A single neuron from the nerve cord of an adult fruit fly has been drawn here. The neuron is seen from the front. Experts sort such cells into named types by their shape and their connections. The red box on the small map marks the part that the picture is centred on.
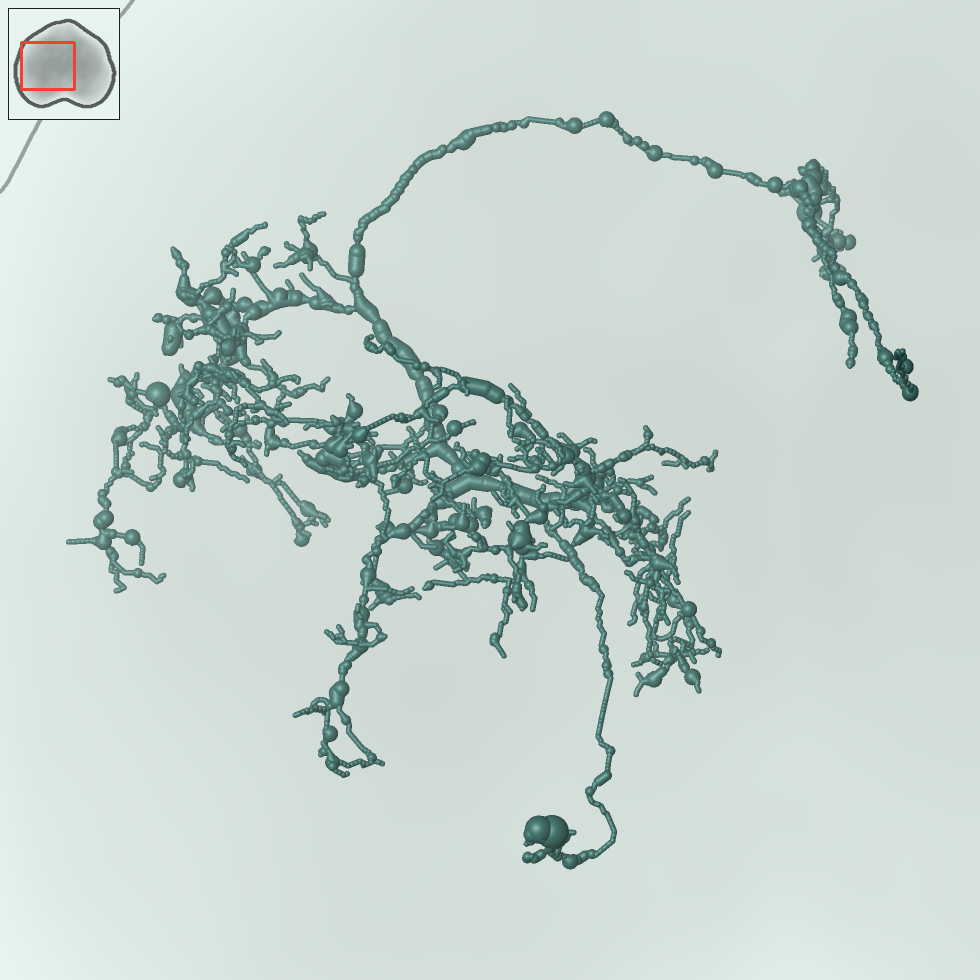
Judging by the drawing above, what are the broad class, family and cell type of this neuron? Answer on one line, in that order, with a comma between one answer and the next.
ascending neuron, hemilineage 14B, AN14B012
